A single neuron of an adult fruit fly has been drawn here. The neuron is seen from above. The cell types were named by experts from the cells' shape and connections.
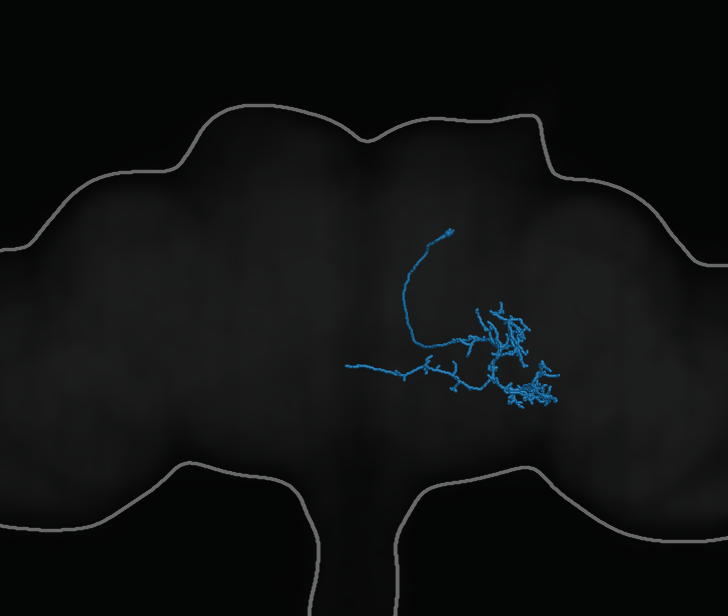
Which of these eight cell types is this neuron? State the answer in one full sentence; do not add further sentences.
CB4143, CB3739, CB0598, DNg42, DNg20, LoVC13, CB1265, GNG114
The cell type of this neuron is CB3739.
